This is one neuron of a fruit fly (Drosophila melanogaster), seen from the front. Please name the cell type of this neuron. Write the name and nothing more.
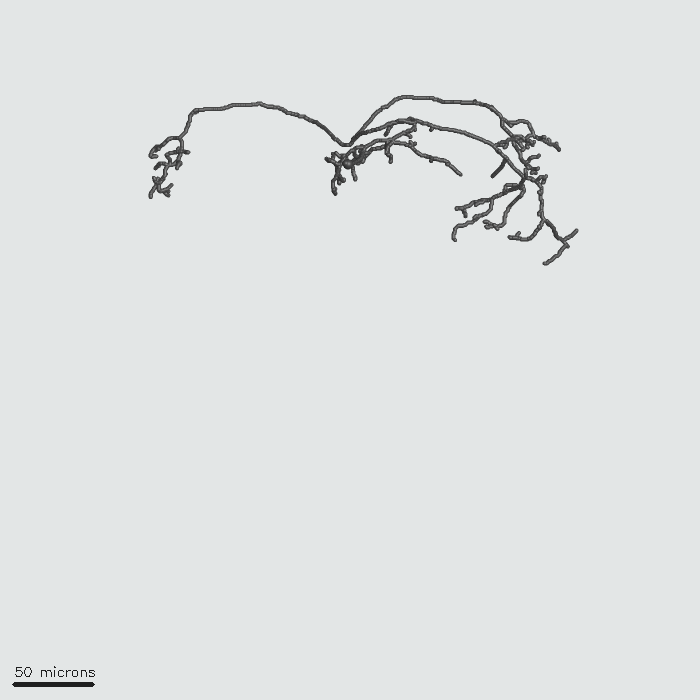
SMP703m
